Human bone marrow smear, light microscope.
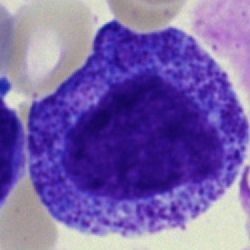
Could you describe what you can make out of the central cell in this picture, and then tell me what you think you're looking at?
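Dark purple staining gives the chromatin a dense look. Cytoplasm rings the nucleus on every side and is crowded with many coarse, dark purple granules. A small pale spot lies in this cytoplasm just to the right of the nucleus. This cell is a promyelocyte.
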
